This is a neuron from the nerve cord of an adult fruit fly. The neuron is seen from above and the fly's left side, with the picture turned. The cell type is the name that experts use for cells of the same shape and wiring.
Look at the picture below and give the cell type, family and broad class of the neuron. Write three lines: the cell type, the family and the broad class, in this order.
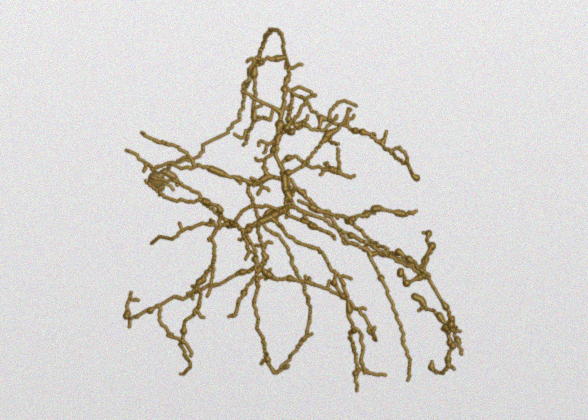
IN04B059
hemilineage 04B
nerve-cord intrinsic neuron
